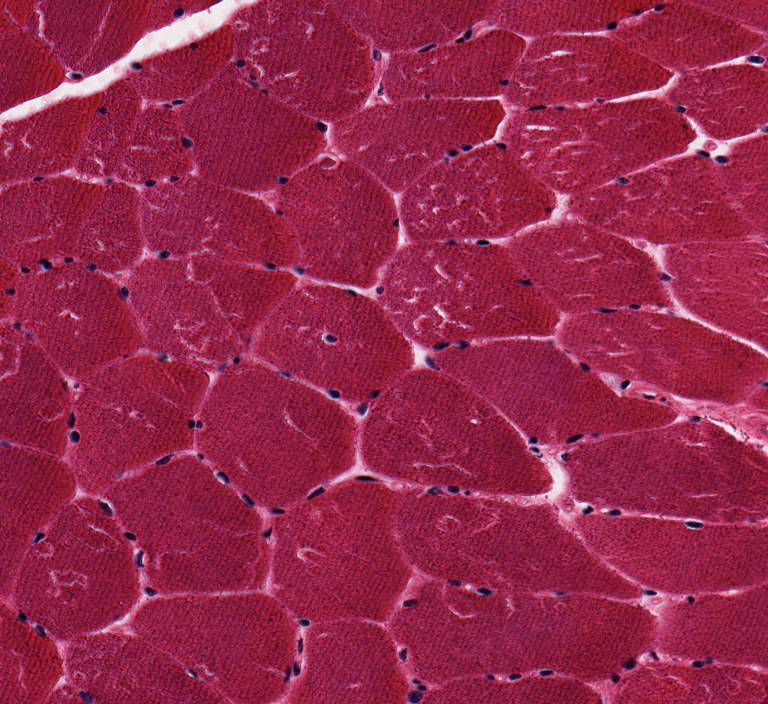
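Skeletal muscle, in which almost all nuclei are small, dark and flattened, sitting at the fibre edges just beneath their borders. One fibre just left of centre has a single nucleus in its middle. Fibre cytoplasm stains a deep, fairly even red throughout. Fat cells are absent from the field.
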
